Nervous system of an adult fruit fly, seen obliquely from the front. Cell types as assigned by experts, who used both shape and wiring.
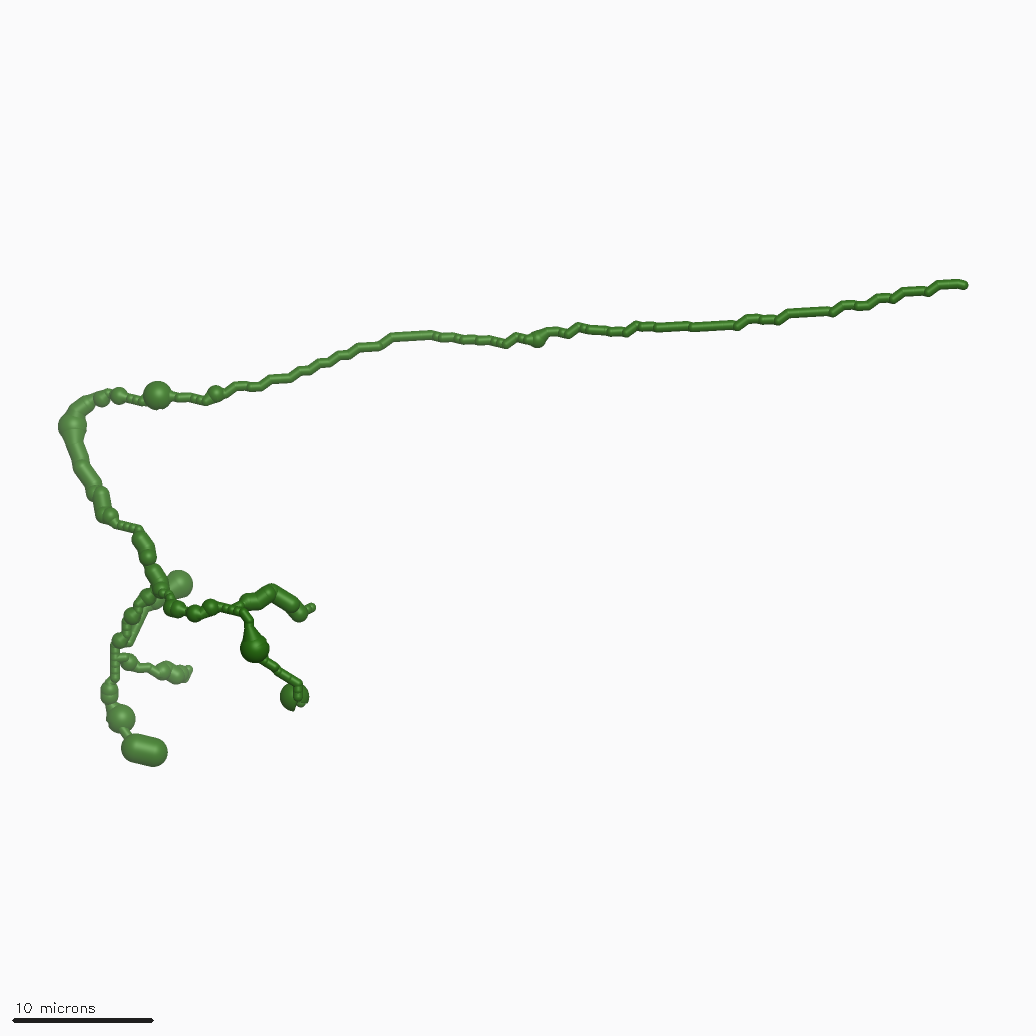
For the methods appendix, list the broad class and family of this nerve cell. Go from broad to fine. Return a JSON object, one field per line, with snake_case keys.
{
 "broad_class": "sensory neuron entering the brain",
 "family": "class olfactory"
}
